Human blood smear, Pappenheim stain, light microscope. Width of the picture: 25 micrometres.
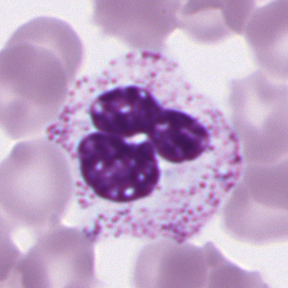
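Segmented neutrophil, centre of field, peripheral blood smear. Chromatin dense, dark purple. Granules coarse, distinct dots rather than fine dust, reaching out to the cell edge. Cytoplasm between granules pale, nearly colourless.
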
